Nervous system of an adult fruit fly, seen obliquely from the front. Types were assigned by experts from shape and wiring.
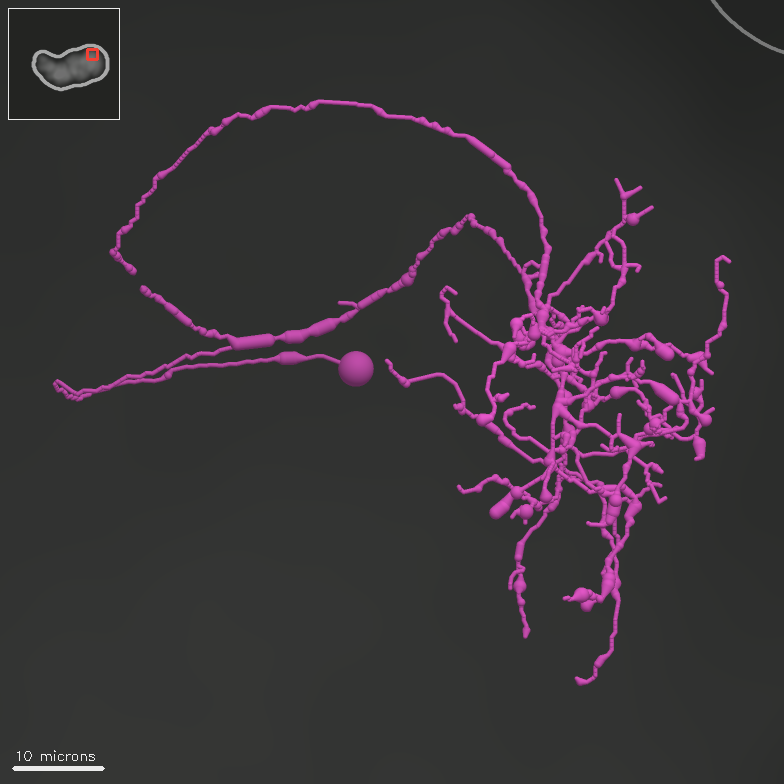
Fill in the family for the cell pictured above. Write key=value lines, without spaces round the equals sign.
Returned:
family=hemilineage SLPp&v1_posterior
